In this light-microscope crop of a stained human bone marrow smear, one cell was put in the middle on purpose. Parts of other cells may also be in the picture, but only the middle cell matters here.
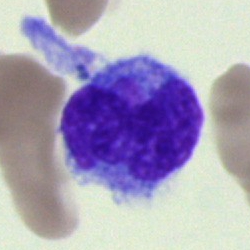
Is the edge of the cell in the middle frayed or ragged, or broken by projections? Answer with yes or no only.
Yes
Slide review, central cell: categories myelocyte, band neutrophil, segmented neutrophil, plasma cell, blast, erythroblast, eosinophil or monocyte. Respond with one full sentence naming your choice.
This crop is built around a monocyte at its centre.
